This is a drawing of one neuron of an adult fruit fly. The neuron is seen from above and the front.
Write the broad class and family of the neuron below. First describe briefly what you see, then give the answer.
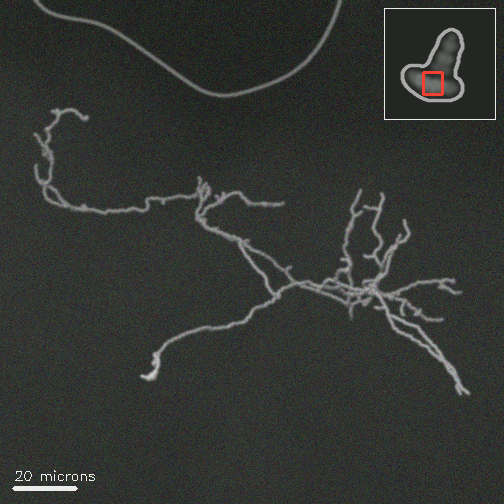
By the scale bar it is about 140 microns wide in this view. The picture shows dozens of branch ends. Its broad class is central-brain intrinsic neuron. Its family is hemilineage SMPad2.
